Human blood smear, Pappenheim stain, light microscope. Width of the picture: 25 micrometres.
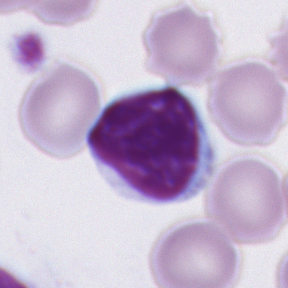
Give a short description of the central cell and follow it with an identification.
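A nucleus about 9 micrometres across fills most of the cell. The outline of the cell is smooth, without projections. The pale blue cytoplasm forms a rim that is widest at the lower left of the cell. The cell is a typical lymphocyte.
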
